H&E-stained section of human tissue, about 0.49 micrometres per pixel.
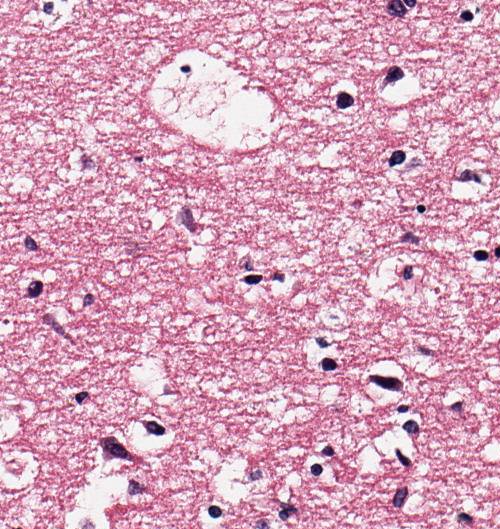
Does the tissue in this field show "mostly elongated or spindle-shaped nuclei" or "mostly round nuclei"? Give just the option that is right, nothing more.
Mostly round nuclei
